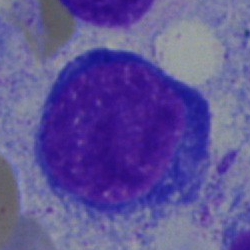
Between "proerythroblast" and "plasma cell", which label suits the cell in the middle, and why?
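This one is a proerythroblast. Look first at the outline: roughly round, with a broader bulge on the right side. The cytoplasm makes only a narrow rim, widest on that right side, and it is a deep blue. Inside the nucleus, the chromatin is finely textured and dotted with small pale spots.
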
